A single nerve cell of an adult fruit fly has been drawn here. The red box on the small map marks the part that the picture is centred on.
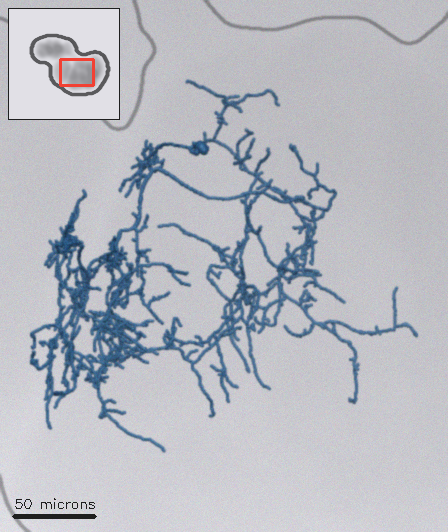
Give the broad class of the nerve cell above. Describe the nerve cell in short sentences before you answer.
The cell body is at the top of the picture. From left to right in the picture it spans about 250 microns. It is a central-brain intrinsic neuron.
